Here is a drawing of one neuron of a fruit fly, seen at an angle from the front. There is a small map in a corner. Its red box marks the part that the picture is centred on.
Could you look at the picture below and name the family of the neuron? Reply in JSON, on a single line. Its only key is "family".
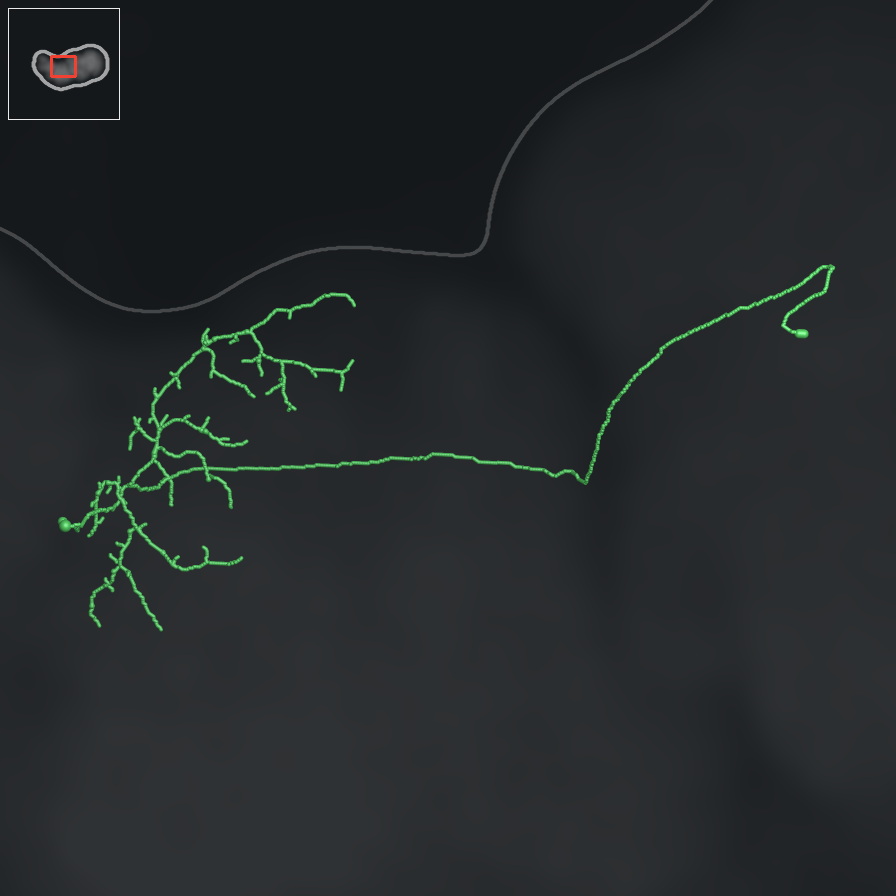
{"family": "MeTu"}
